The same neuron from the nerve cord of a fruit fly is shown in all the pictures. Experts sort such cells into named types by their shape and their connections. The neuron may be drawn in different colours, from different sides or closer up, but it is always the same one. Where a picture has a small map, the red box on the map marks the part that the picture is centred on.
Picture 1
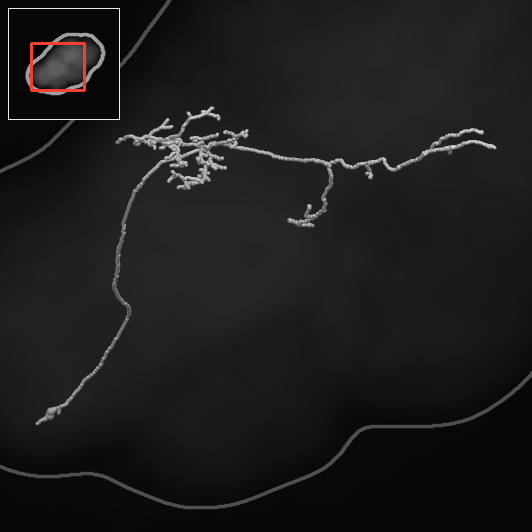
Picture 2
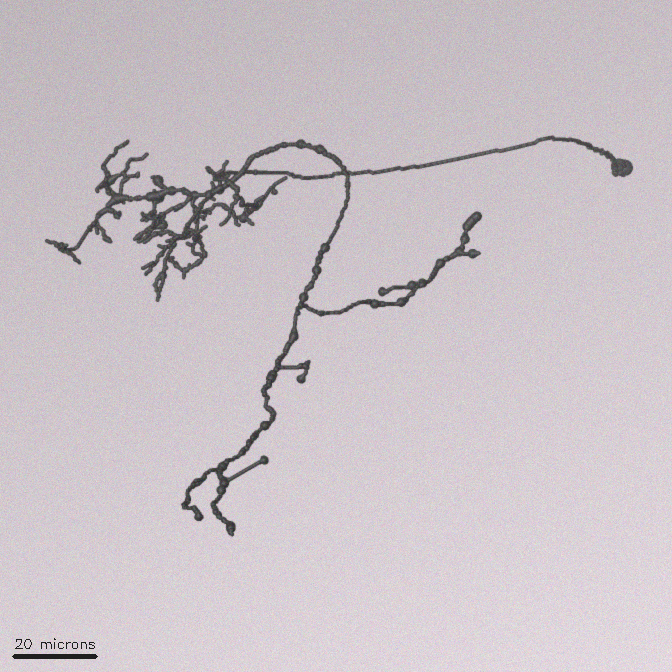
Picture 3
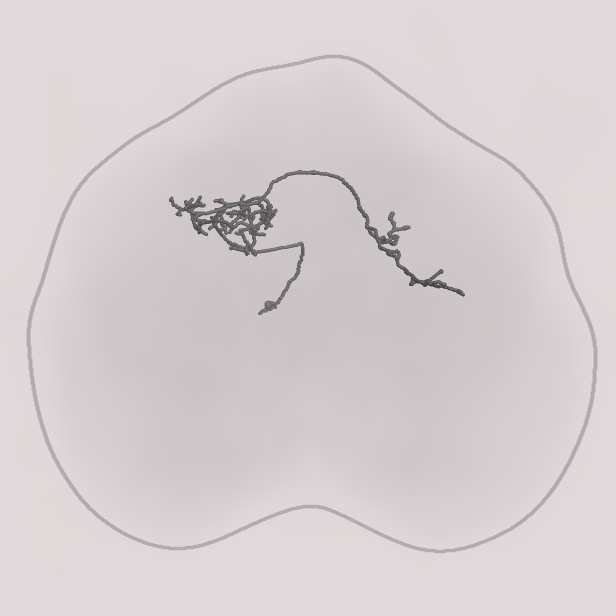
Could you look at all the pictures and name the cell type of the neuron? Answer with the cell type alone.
IN06A124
